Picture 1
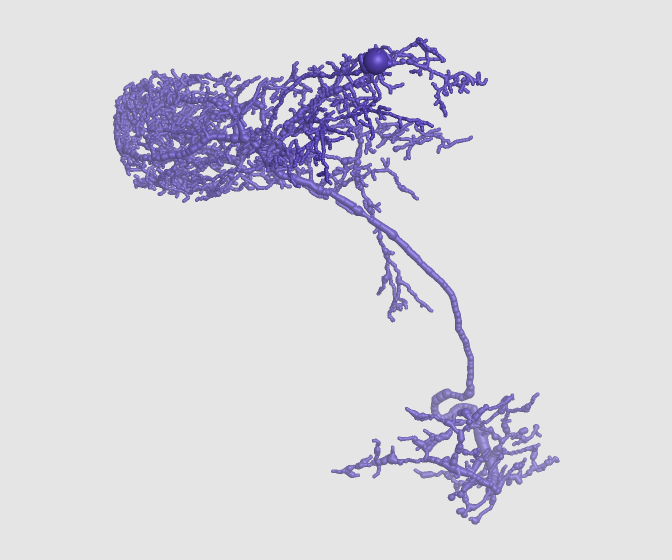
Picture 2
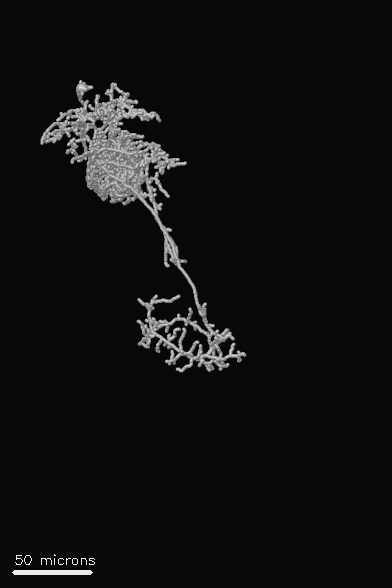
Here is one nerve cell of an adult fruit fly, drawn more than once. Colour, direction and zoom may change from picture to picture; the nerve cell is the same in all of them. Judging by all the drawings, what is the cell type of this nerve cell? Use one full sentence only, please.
This nerve cell counts as a member of the cell type AOTU012.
